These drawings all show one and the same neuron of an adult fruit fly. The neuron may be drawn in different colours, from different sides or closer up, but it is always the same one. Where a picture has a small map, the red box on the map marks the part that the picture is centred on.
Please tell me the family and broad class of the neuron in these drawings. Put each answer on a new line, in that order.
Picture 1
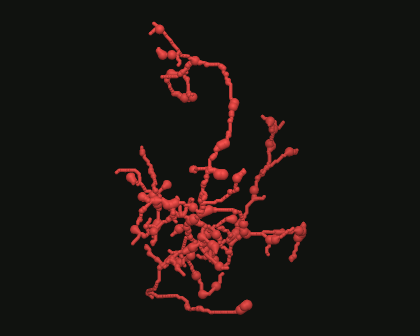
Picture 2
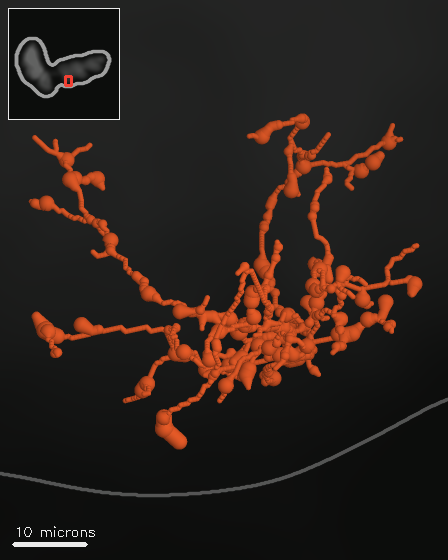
hemilineage 01B
nerve-cord intrinsic neuron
